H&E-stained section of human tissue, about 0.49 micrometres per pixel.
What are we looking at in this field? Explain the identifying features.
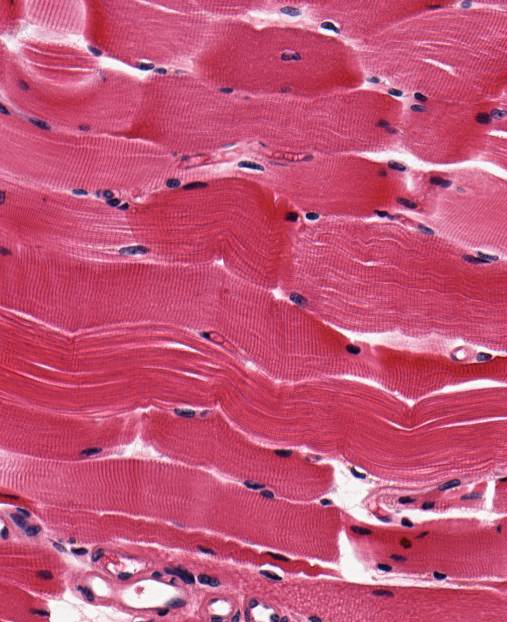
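What fills the field is skeletal muscle. Long parallel fibres cross it roughly horizontally, and I can make out fine cross-striations at right angles to their length.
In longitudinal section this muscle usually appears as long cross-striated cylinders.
The nuclei sit at the fibre edges, small, dark blue and flattened-oval.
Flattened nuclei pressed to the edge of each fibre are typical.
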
